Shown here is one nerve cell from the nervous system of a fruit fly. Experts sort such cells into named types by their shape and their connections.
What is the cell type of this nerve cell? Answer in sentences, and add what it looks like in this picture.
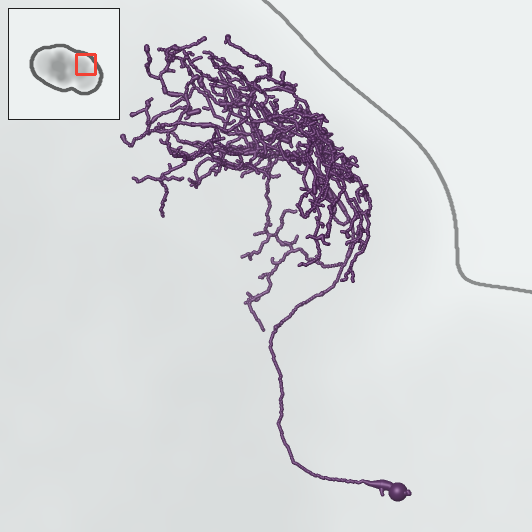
The cell type is SLP208. Its broad class is central-brain intrinsic neuron. The cell body is at the lower right of the picture. Dozens of branch ends can be seen.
